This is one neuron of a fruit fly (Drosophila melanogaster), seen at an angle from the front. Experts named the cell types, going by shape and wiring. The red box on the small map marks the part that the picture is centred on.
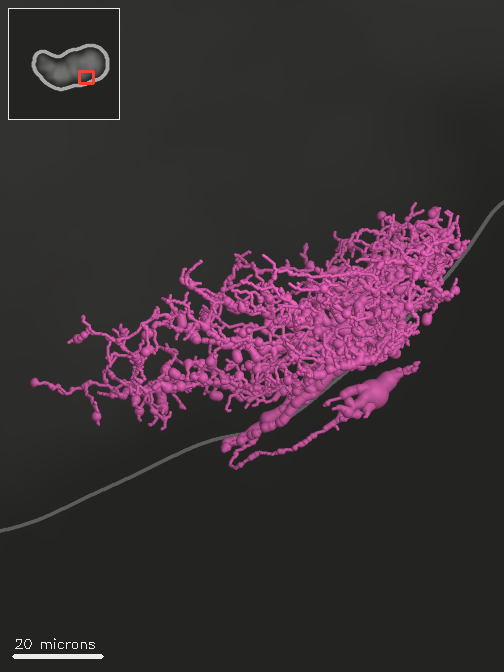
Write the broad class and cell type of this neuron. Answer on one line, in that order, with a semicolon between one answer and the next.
central-brain intrinsic neuron; GNG140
